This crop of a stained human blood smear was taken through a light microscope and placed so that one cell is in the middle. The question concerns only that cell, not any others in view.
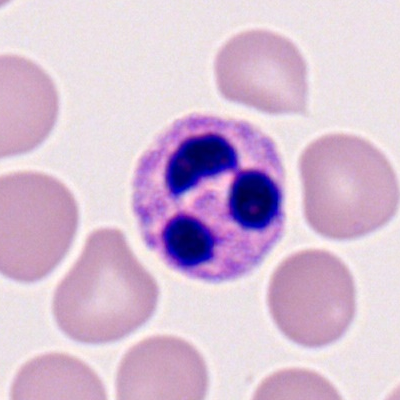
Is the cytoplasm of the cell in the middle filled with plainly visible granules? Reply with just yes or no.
Yes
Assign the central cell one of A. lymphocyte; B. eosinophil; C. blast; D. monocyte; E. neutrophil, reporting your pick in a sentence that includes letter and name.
The correct response is option E, naming the cell in the middle as a neutrophil.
